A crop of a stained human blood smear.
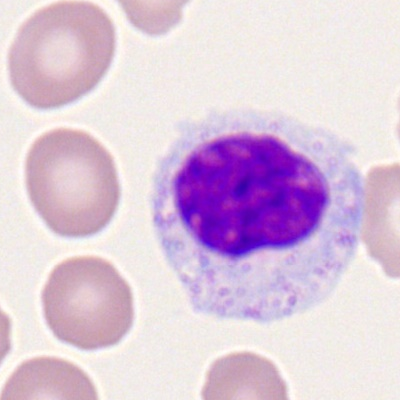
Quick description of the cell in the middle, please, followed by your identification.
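Roughly round in outline, the cell has a slightly irregular edge. Its chromatin is deep purple and clumped, with patchy lighter areas. Small pinkish-purple granules are scattered through the cytoplasm, which contains no vacuoles. It is a lymphocyte.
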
